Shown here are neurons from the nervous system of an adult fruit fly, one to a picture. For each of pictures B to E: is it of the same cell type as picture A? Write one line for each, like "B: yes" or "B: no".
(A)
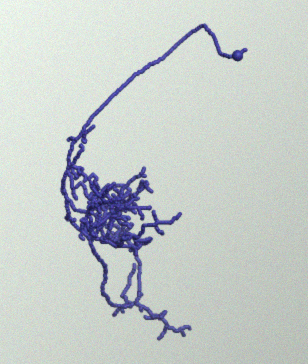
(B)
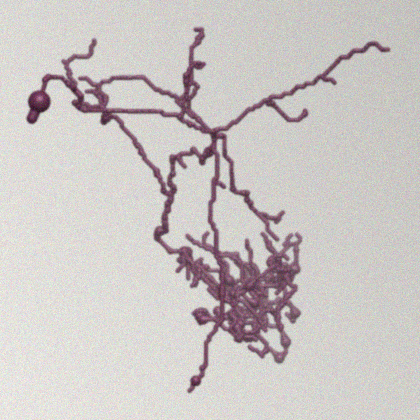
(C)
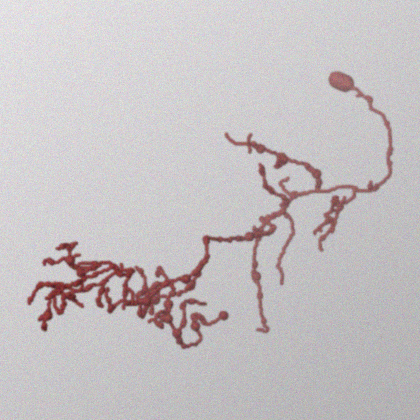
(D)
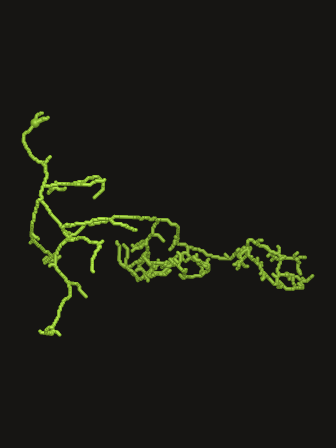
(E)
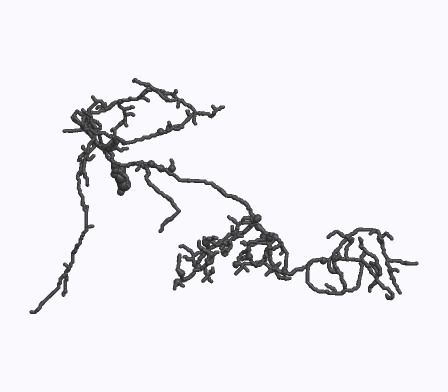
B: no
C: no
D: no
E: no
